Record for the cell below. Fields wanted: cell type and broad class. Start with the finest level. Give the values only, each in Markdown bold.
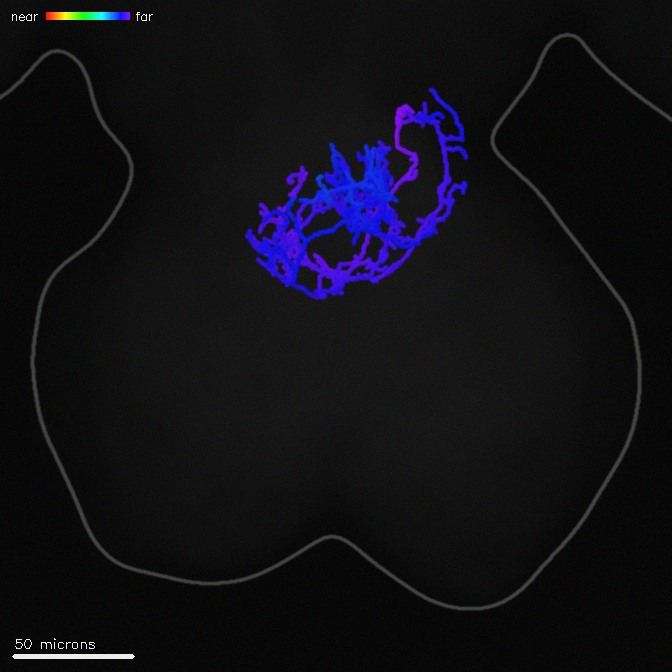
**INXXX279**, **nerve-cord intrinsic neuron**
